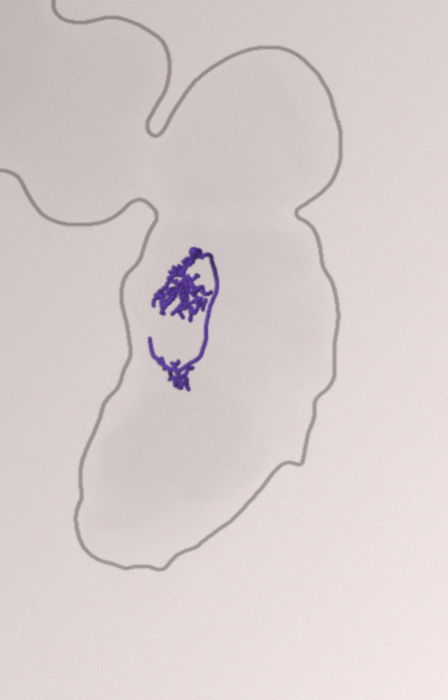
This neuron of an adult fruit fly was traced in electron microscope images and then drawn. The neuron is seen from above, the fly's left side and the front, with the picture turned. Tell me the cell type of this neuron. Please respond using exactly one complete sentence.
In terms of cell type, the neuron is SLP128.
